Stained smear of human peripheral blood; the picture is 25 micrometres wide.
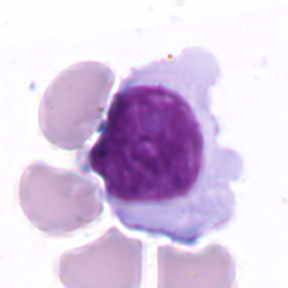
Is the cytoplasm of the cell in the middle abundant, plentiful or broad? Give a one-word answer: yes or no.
Yes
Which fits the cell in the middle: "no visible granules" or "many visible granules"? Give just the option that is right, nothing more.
No visible granules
